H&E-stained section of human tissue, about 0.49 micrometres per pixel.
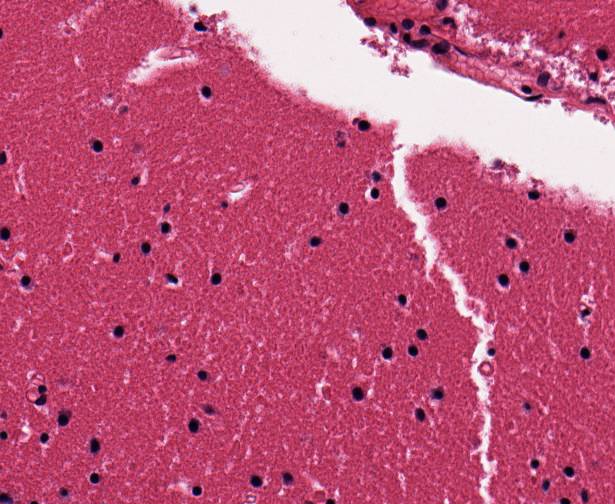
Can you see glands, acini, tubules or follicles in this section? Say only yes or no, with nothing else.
No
